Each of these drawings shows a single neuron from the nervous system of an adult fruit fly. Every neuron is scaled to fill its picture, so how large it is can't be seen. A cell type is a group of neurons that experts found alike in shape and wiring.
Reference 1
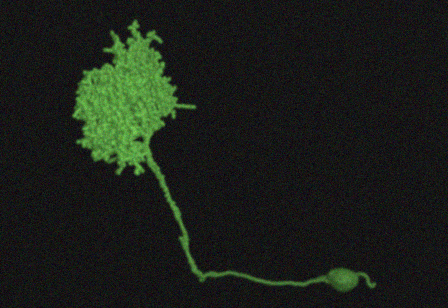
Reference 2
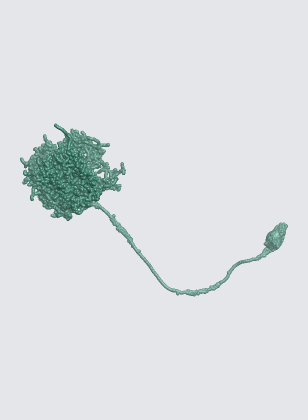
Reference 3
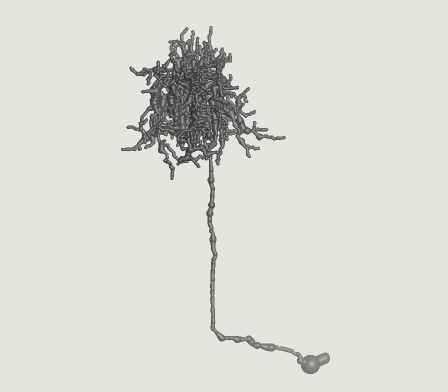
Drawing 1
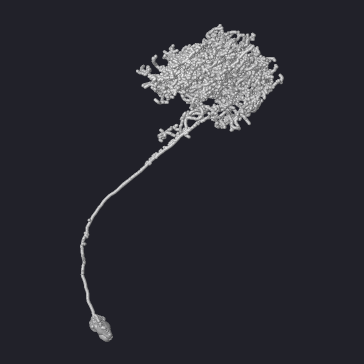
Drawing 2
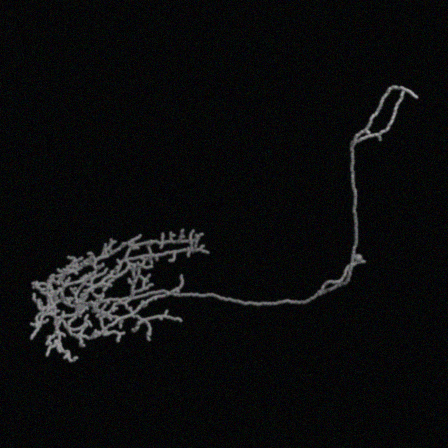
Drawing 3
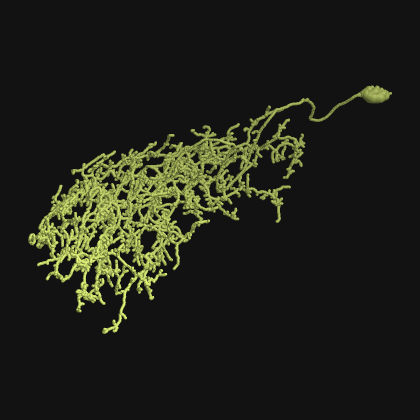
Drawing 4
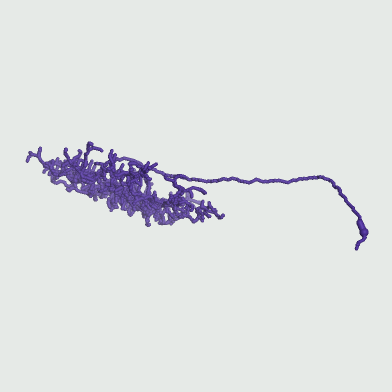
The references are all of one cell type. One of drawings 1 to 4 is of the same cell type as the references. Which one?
1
